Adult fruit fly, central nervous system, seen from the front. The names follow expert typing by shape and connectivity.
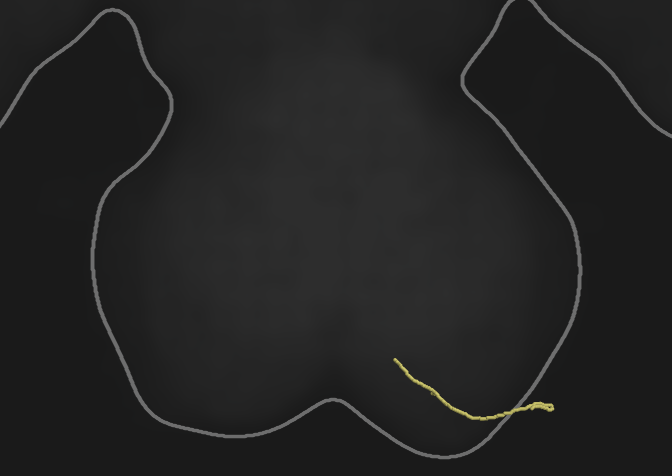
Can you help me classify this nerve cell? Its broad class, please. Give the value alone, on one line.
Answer: sensory neuron entering the nerve cord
